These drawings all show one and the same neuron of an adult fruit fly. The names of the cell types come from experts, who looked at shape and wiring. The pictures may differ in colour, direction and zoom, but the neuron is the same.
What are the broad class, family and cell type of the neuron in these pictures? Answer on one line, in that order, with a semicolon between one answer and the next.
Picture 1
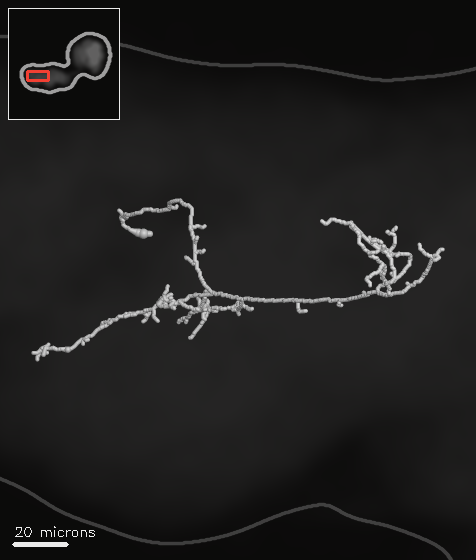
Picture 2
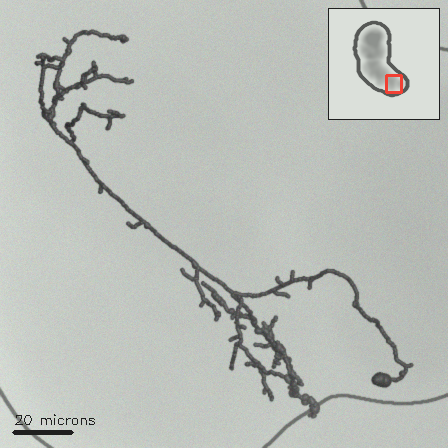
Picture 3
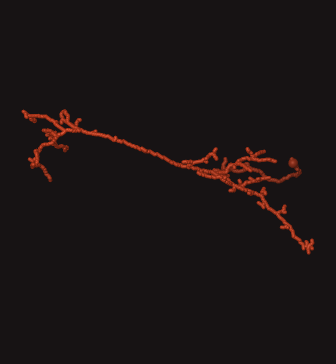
nerve-cord intrinsic neuron; hemilineage 19A; IN19A106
